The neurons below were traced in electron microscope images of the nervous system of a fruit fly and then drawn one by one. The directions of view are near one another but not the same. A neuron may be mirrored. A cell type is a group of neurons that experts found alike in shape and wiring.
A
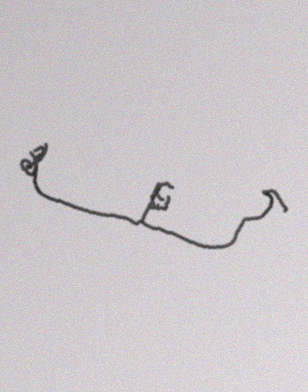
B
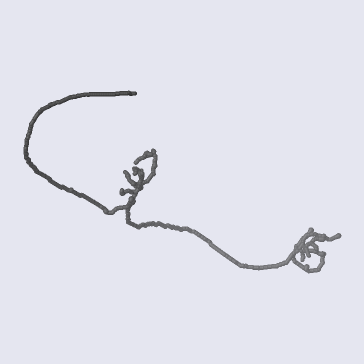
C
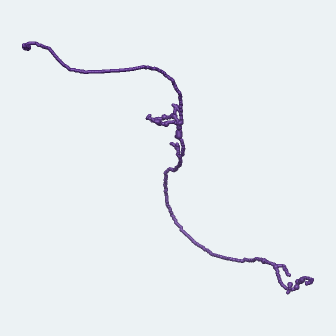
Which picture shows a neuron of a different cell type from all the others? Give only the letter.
C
